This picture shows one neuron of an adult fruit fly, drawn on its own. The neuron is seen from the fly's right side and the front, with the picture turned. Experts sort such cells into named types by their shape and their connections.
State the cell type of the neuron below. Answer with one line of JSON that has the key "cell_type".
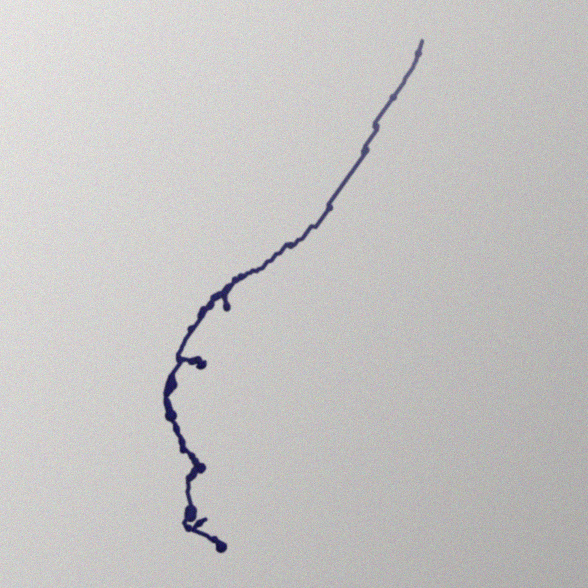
{"cell_type": "SNta28"}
